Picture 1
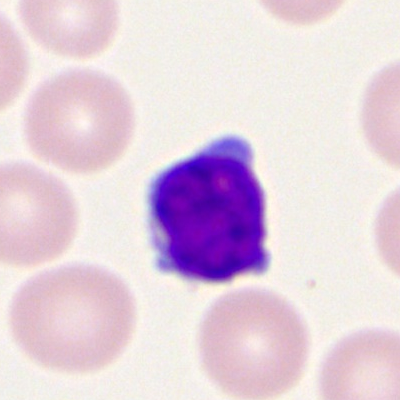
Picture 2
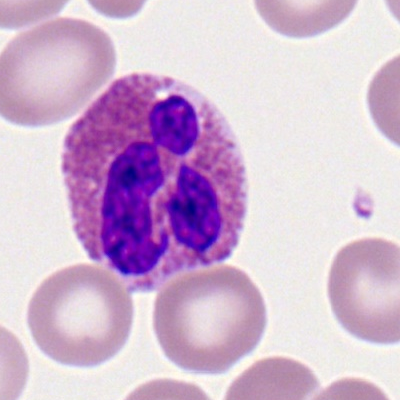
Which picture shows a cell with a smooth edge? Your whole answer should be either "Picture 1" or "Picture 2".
Picture 2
